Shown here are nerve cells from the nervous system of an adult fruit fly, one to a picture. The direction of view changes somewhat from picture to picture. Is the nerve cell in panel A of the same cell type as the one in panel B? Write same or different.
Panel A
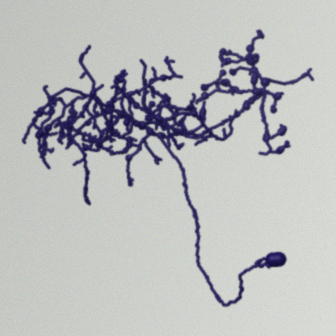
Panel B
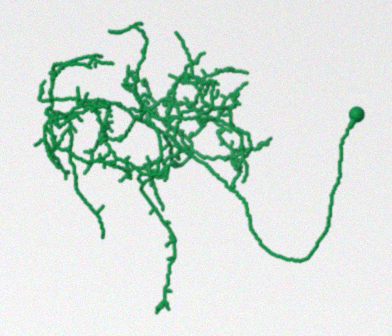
same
